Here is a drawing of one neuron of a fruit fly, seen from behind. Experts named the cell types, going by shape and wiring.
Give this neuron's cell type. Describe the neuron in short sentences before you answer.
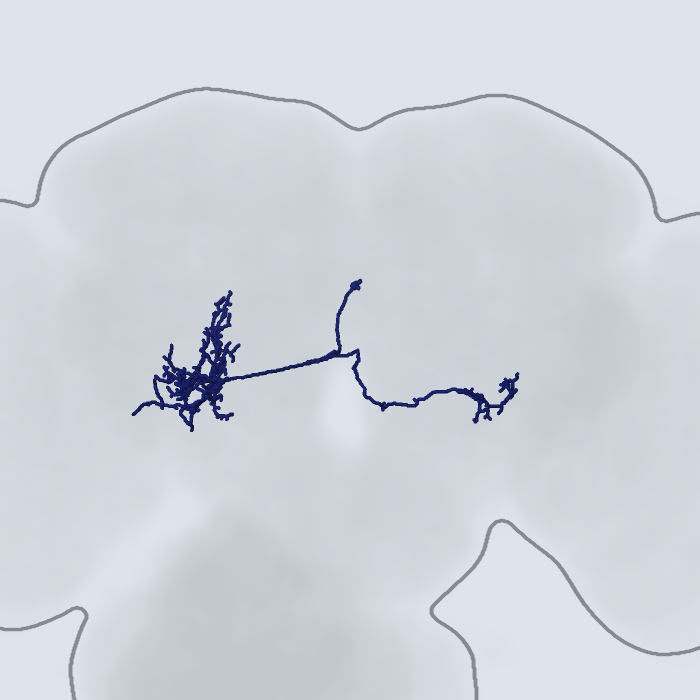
Its cell body lies in the middle of the picture. As drawn here it is more than twice as wide as it is tall. Its broad class is central-brain intrinsic neuron. Its cell type is WED077.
